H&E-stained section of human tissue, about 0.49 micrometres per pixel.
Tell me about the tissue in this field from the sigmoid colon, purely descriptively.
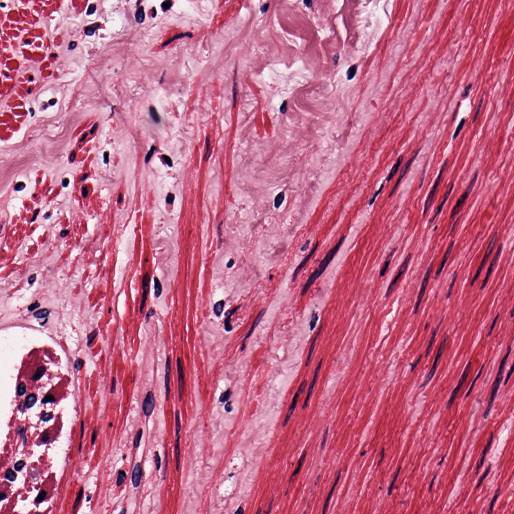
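Dense smooth muscle bundles fill the right half; loose pale connective tissue fills the left. The muscle nuclei are elongated, cigar-shaped, parallel to the fibres. Small vessels upper left are packed with red blood cells; an open lumen at the lower left edge holds them too.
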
